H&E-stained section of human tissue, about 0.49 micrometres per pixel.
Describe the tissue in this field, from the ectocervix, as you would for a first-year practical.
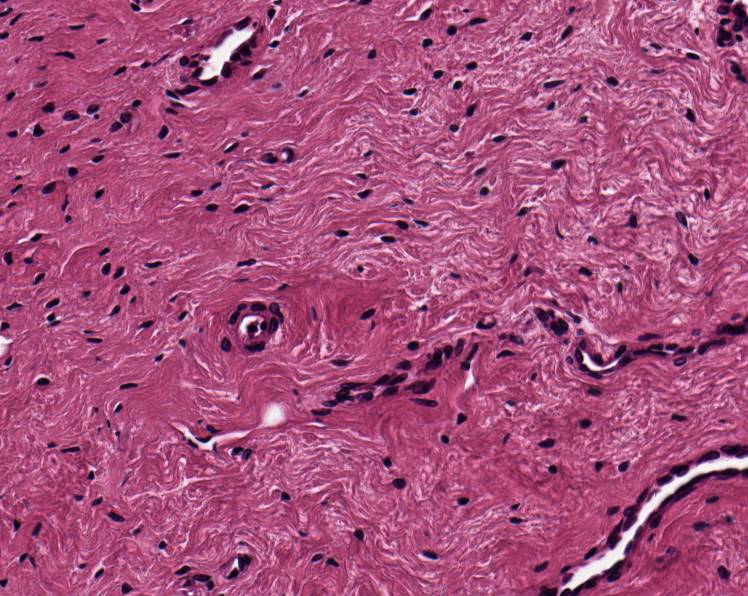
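All of it is dense pink fibrous connective tissue, without epithelium. The eosinophilic collagen fibres are wavy, swirling in varying directions, not in one parallel direction. Small dark spindle-shaped to oval nuclei are scattered sparsely and fairly evenly; the stromal cells' cytoplasm isn't distinct from the pink fibres.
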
